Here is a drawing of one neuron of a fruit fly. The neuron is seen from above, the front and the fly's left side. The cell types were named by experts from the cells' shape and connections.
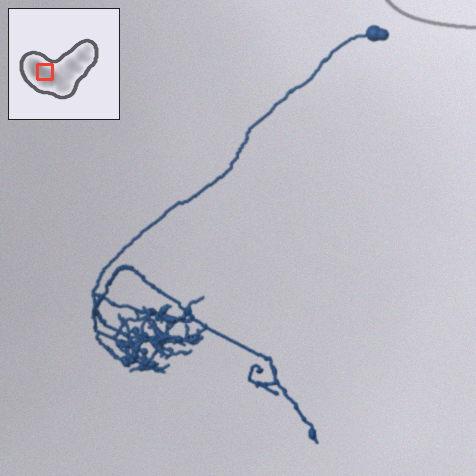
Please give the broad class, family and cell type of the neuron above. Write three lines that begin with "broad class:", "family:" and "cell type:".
broad class: central-brain intrinsic neuron
family: class CX
cell type: FC1A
